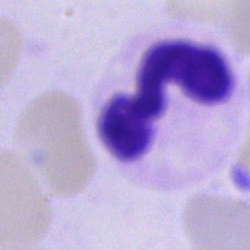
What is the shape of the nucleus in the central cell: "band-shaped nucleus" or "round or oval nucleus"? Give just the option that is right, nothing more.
Band-shaped nucleus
